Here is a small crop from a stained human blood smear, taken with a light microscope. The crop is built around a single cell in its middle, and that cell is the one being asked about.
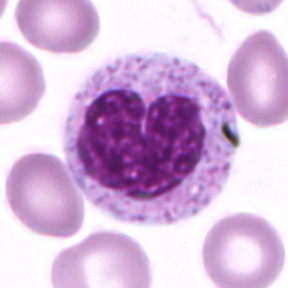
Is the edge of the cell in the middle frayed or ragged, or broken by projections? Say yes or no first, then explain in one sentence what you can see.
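No. The cell outline is round and smooth.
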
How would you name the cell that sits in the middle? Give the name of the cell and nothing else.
band neutrophil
